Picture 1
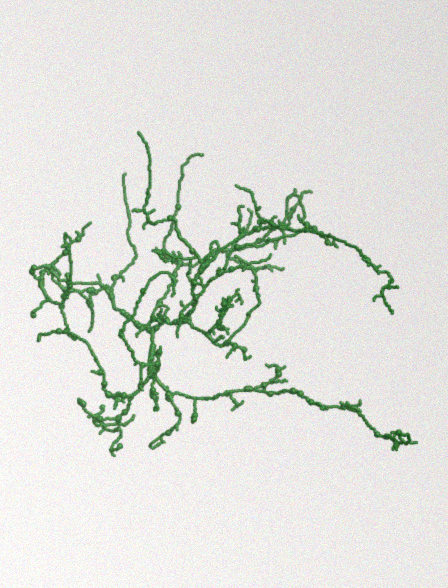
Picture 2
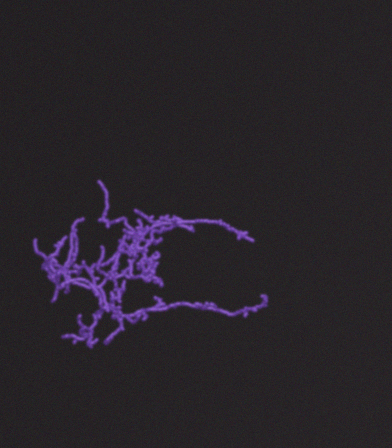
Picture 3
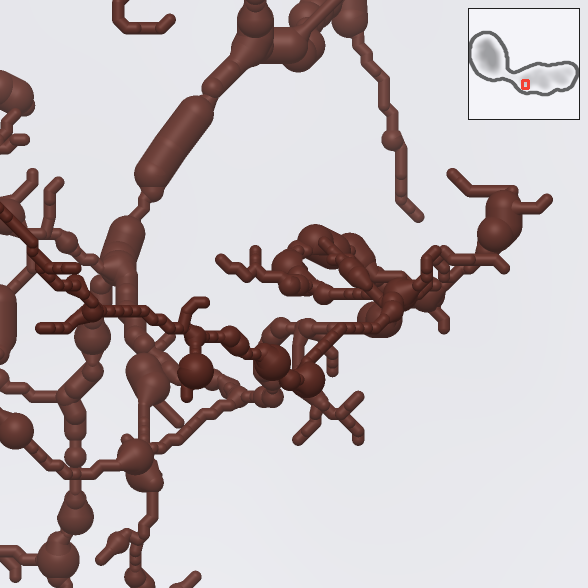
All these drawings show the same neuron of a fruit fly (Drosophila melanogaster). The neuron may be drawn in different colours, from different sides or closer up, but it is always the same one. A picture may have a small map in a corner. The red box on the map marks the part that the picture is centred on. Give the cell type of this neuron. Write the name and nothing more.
IN20A.22A013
